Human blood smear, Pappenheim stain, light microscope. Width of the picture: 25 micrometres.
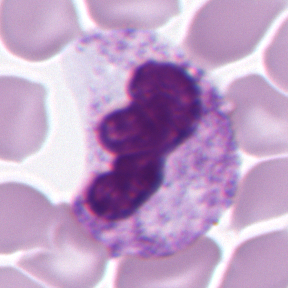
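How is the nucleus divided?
Into three lobes joined one after another, with no nucleoli visible.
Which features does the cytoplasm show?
Fine violet granules scattered throughout, and no vacuoles.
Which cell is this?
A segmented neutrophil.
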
